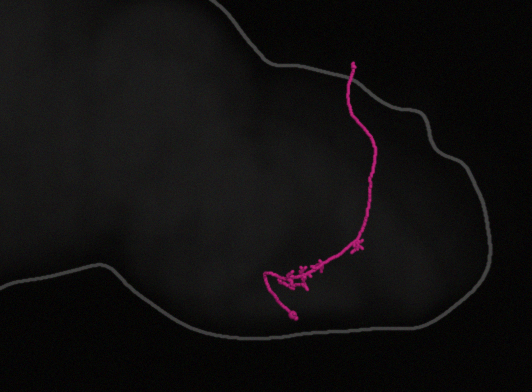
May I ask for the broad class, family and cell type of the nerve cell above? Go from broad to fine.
optic-lobe intrinsic neuron; C; C2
